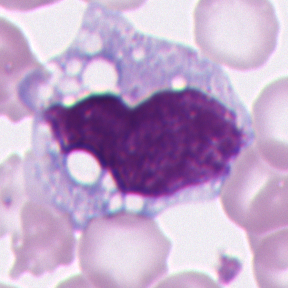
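Monocyte, central cell, peripheral blood smear. Nucleus elongated side to side, notched along its upper edge; chromatin dark purple throughout. Cytoplasm with many clear round vacuoles, the largest lying against the lower left edge of the nucleus.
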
